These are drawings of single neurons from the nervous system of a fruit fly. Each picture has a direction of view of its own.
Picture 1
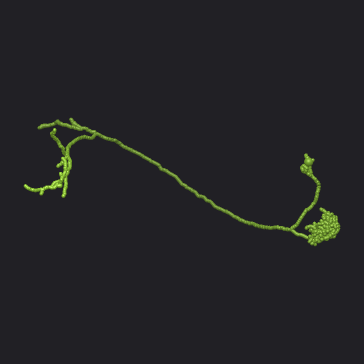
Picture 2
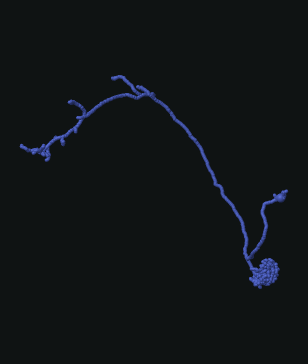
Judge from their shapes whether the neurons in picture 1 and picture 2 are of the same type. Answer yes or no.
yes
